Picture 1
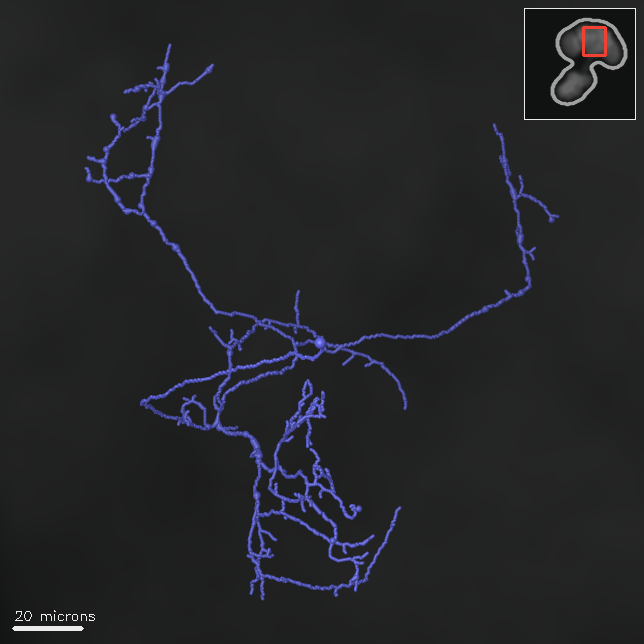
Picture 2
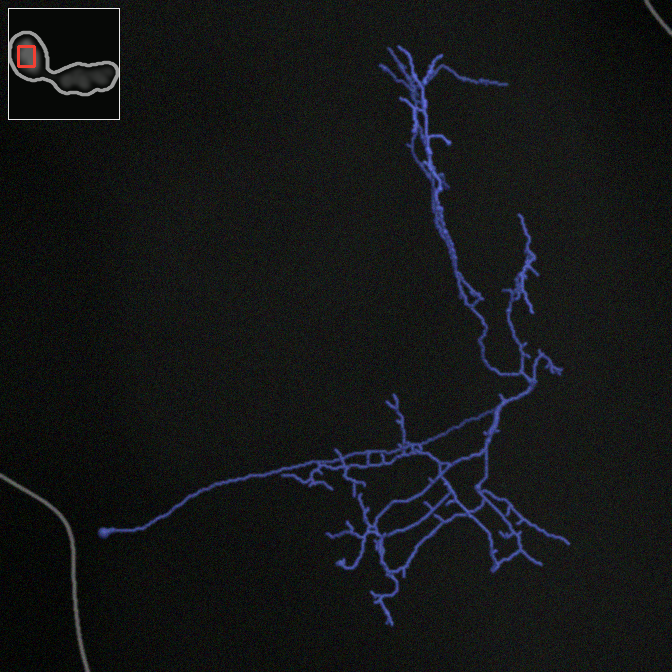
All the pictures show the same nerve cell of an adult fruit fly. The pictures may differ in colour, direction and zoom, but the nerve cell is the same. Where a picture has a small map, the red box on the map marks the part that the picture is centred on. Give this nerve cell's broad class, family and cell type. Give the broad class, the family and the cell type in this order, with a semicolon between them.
central-brain intrinsic neuron; hemilineage PSa1; PS097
